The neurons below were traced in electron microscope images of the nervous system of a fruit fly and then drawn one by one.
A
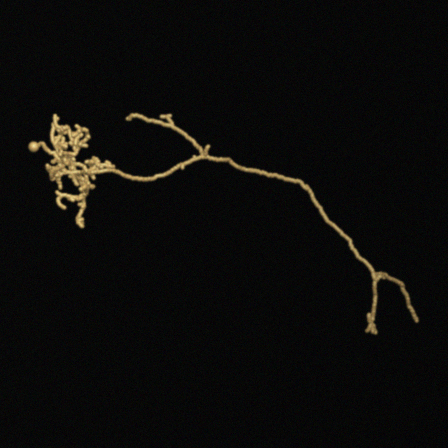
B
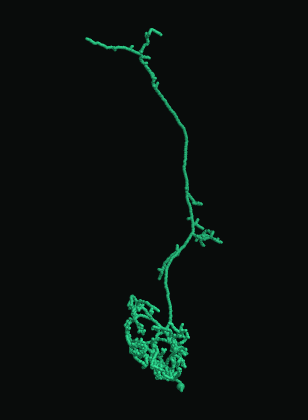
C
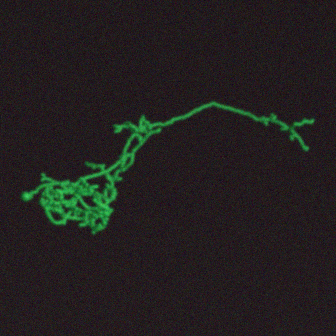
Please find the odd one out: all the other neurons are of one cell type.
A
